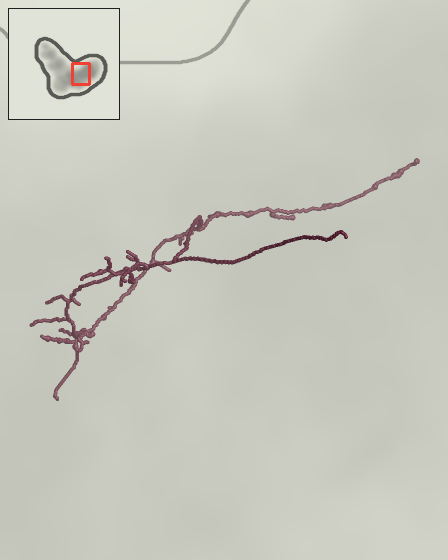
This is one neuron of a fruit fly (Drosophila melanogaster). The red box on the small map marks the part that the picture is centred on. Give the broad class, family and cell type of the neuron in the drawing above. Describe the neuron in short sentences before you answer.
No cell body is drawn. As drawn here it is wider than it is tall. This is a central-brain intrinsic neuron. Its family is hemilineage SMPad2. The cell type is CB1833.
